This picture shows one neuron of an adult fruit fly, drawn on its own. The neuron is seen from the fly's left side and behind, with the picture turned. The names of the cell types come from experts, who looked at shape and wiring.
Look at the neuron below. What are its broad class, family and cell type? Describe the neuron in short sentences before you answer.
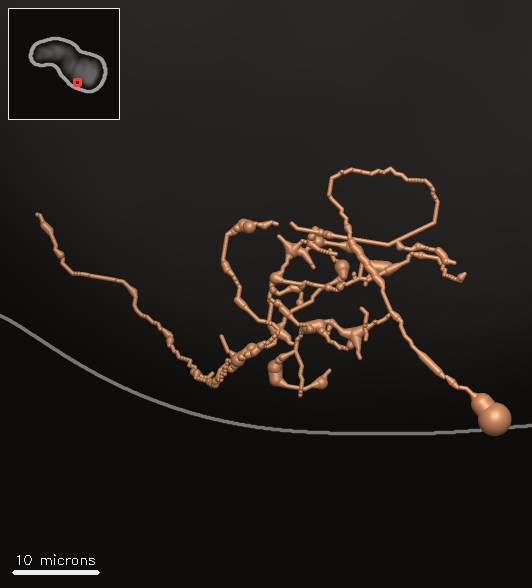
Its cell body lies at the lower right of the picture. From left to right in the picture it spans about 55 microns. Its broad class is central-brain intrinsic neuron. Its family is hemilineage SLPpm2. Its cell type is CB1884.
